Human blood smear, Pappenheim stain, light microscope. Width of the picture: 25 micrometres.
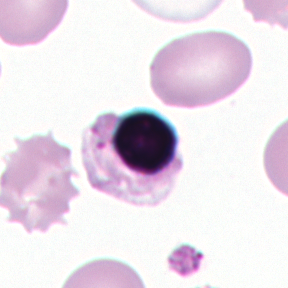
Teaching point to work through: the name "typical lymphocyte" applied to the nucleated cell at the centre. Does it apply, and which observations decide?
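Cytoplasm: pale pinkish-lilac, not blue. Goes with normoblast.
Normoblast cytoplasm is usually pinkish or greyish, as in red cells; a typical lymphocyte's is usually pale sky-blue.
Chromatin: dense, almost uniformly very dark, no visible pattern. Goes with normoblast.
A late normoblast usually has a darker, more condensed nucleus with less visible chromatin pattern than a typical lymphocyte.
Nucleus: round, about 5 micrometres across, no nucleoli. Goes with normoblast.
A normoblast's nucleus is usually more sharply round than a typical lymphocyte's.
Position: most cytoplasm on the left and lower sides of the nucleus.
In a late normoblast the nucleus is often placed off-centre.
Outline irregular and angular; no coarse granules in the cytoplasm. Verdict: normoblast, not typical lymphocyte.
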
